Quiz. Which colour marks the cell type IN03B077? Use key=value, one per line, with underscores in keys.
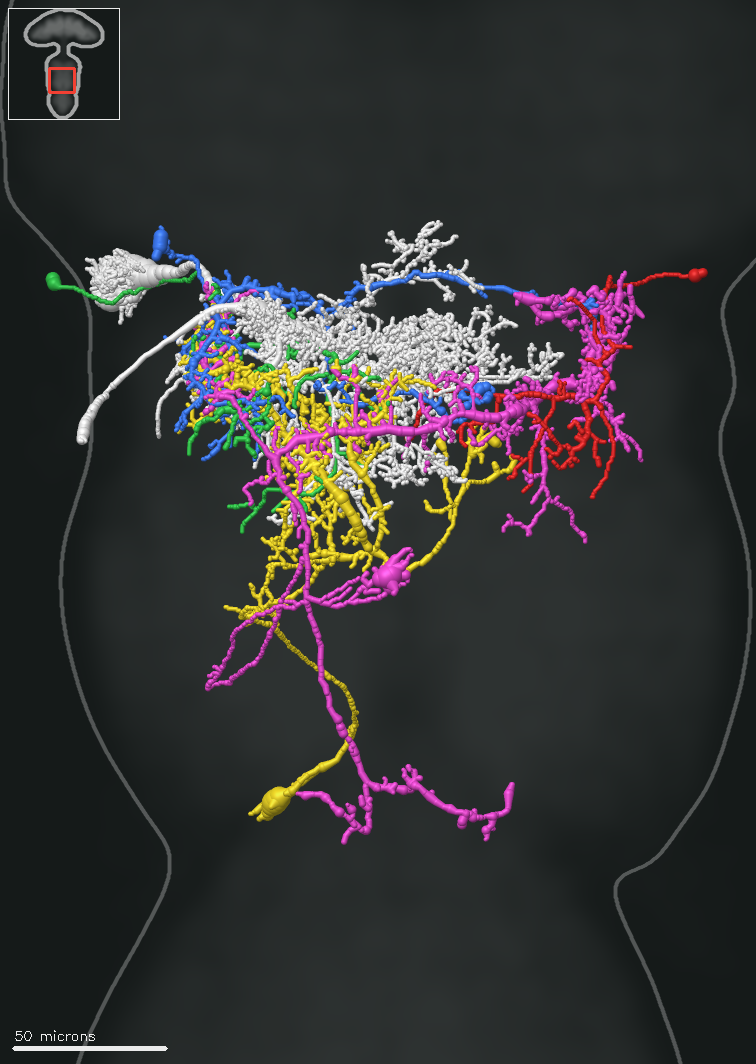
colour=green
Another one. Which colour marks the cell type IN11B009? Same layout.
colour=blue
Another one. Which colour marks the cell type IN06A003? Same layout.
colour=yellow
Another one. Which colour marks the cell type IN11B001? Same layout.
colour=magenta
